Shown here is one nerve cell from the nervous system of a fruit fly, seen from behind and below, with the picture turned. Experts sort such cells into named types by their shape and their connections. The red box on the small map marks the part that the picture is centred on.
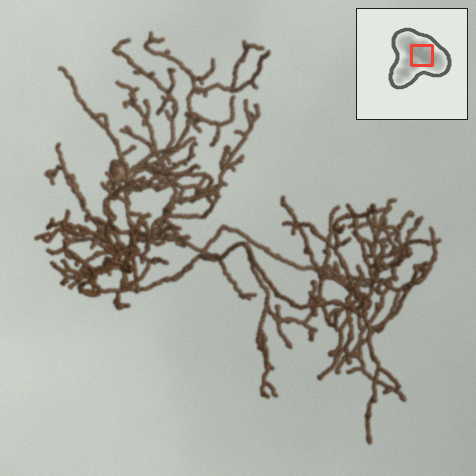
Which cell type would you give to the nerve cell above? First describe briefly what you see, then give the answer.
In this view it is about as wide as it is tall. It is a central-brain intrinsic neuron. The cell type is SMP089.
